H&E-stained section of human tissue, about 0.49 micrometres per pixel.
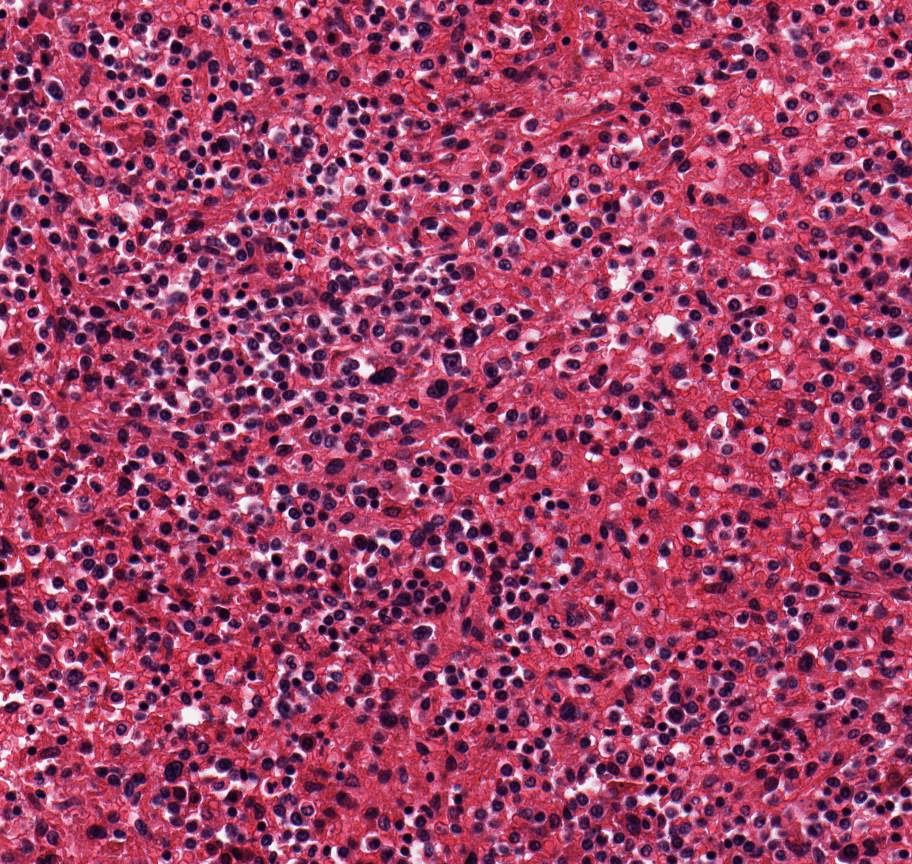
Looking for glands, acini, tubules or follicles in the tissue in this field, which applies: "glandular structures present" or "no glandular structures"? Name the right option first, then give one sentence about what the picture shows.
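No glandular structures. No epithelium or glands are present anywhere in the field.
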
